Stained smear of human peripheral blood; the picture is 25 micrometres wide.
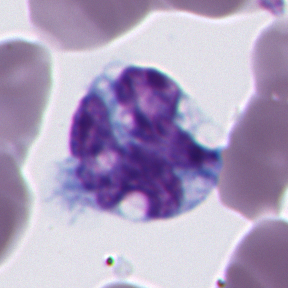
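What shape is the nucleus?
Irregular and folded, filling most of the cell.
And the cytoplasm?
Scant and pale blue, with fine hair-like projections off the lower left edge and a clear round space near the bottom.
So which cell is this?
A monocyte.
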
